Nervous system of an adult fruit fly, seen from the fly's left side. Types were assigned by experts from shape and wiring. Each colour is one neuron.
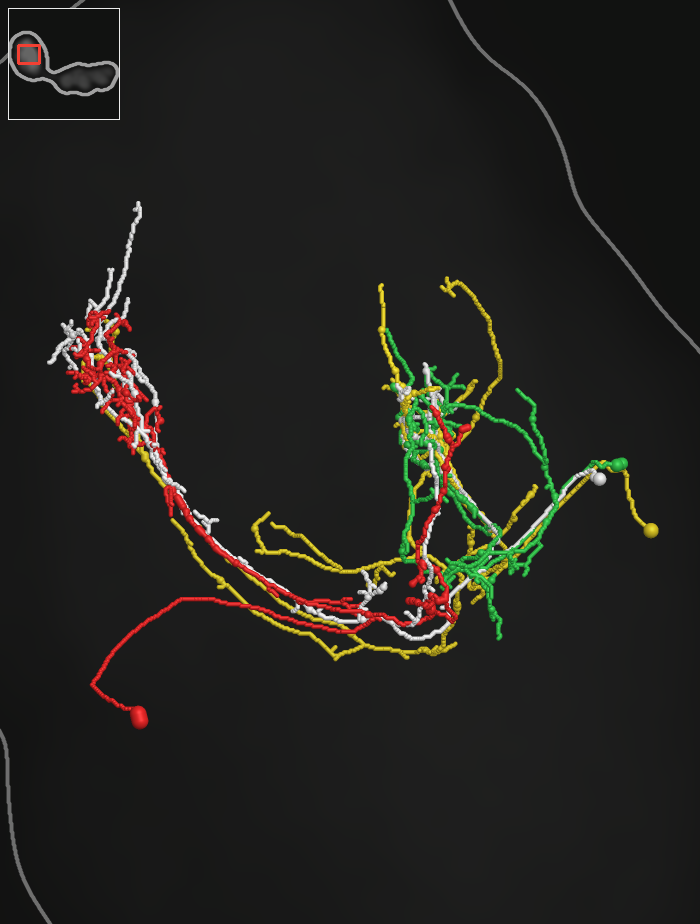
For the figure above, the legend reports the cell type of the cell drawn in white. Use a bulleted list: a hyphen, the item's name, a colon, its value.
- cell type: LAL188_a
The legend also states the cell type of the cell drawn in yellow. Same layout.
- cell type: LAL187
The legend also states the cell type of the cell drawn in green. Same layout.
- cell type: PS268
